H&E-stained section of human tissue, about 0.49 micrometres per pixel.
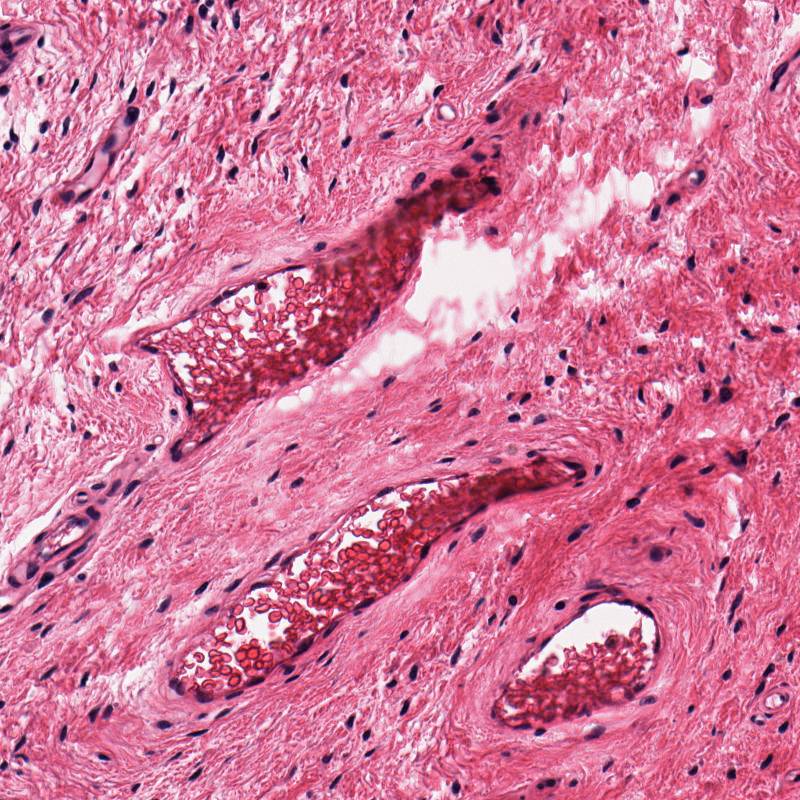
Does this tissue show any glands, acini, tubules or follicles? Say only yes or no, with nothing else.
No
